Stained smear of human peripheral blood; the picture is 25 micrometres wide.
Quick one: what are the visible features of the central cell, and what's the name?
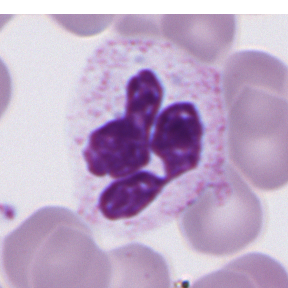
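Checking the nucleus first, it is divided into several separate lobes. Its chromatin is dense and dark purple. Next, the cytoplasm is plentiful and very pale. Last, fine pinkish-violet granules are scattered throughout it. This is a segmented neutrophil.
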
